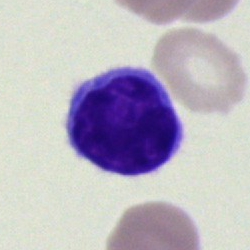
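Lymphocyte, the central cell. Its outline looks roughly round, though a few sides seem slightly flattened. The nucleus seems to fill nearly the whole cell; the cytoplasm is only a very thin rim, clearest at the upper left edge. No granules seem to show in it.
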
